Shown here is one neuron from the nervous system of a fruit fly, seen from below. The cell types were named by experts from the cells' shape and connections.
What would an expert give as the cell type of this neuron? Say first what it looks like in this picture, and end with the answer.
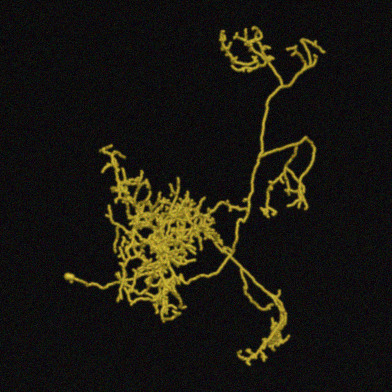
The picture shows dozens of branch ends. As drawn here it is taller than it is wide. This is a central-brain intrinsic neuron. Its cell type is CL308.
